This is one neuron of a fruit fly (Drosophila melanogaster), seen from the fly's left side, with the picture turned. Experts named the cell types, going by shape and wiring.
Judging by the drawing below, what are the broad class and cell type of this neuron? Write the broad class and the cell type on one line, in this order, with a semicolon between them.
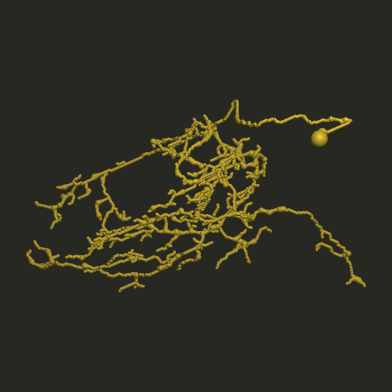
central-brain intrinsic neuron; GNG566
